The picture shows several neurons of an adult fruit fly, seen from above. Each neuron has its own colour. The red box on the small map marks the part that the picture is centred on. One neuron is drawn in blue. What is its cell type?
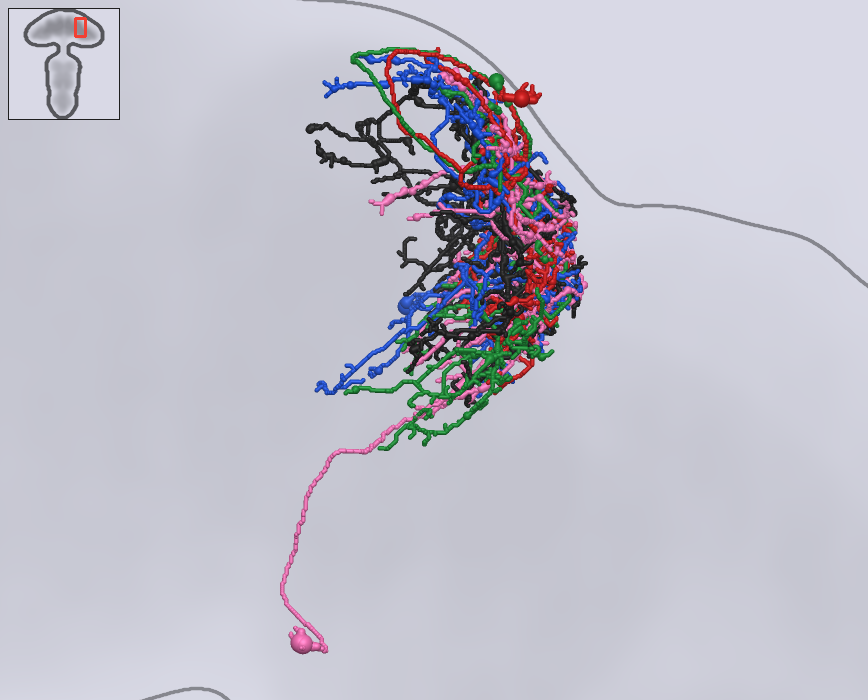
CB2655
